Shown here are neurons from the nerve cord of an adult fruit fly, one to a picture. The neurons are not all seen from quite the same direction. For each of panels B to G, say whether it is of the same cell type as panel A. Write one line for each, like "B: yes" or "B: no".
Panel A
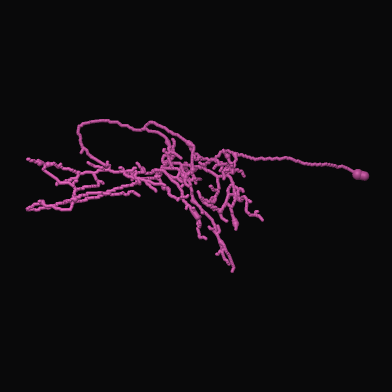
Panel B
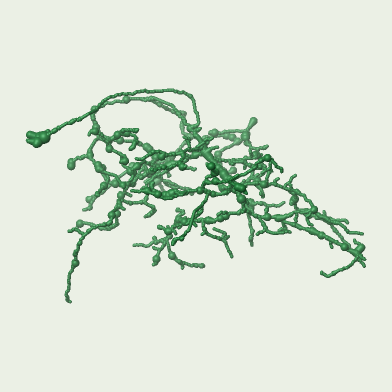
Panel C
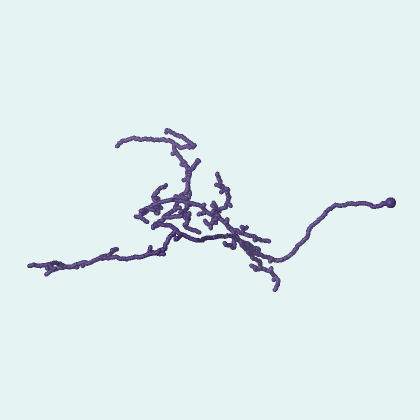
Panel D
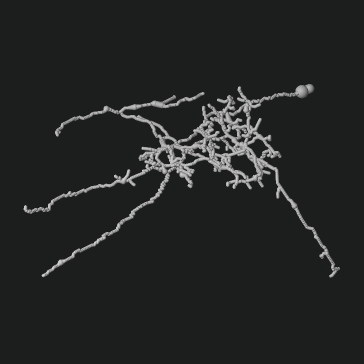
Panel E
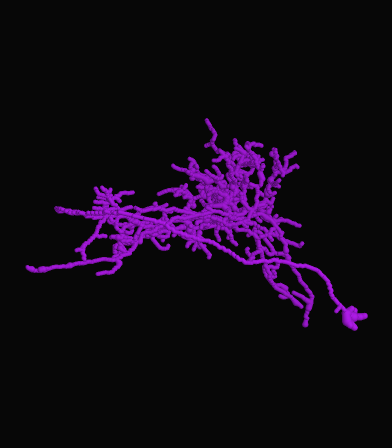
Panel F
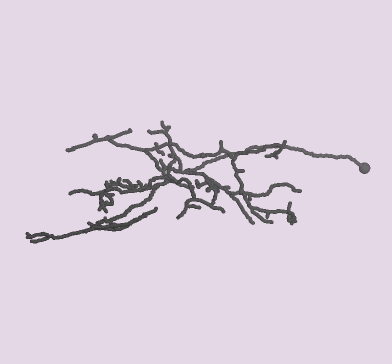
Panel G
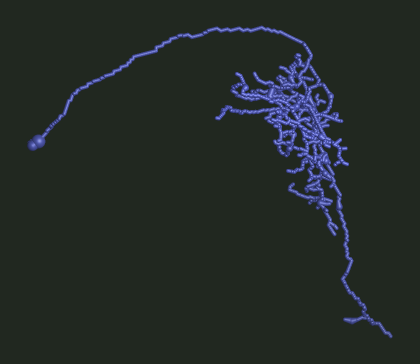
B: no
C: yes
D: yes
E: yes
F: yes
G: no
